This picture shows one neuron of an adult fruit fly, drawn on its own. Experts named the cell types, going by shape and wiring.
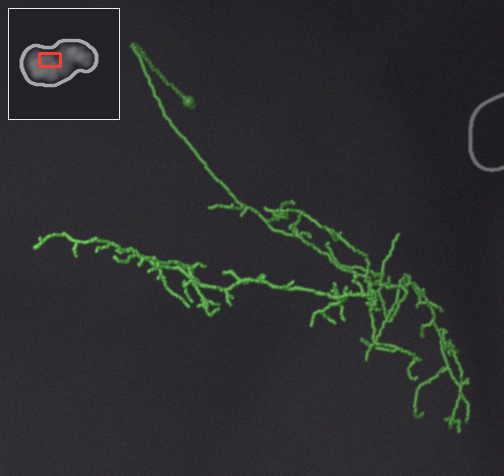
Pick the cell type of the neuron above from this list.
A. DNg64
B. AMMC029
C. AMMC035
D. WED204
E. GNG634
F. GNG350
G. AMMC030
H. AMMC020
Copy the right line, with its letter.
H. AMMC020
